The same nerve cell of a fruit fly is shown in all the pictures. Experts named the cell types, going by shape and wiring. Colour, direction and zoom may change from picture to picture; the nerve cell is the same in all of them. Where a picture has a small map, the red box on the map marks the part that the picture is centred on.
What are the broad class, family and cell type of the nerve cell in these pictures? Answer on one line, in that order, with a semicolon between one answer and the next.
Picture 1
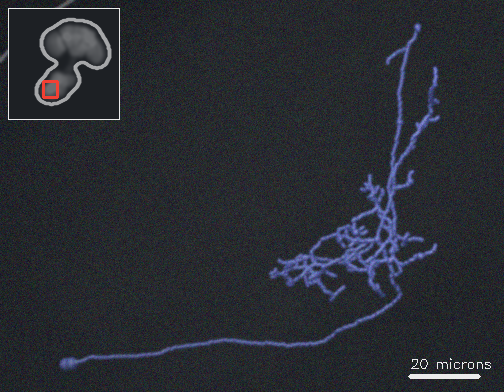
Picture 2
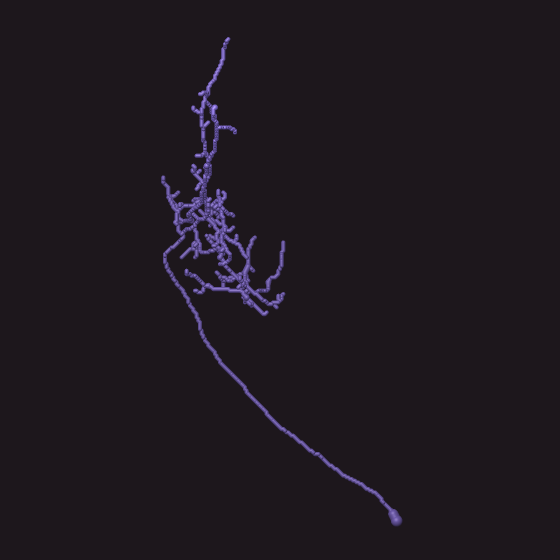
nerve-cord intrinsic neuron; hemilineage 01B; IN01B083_a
